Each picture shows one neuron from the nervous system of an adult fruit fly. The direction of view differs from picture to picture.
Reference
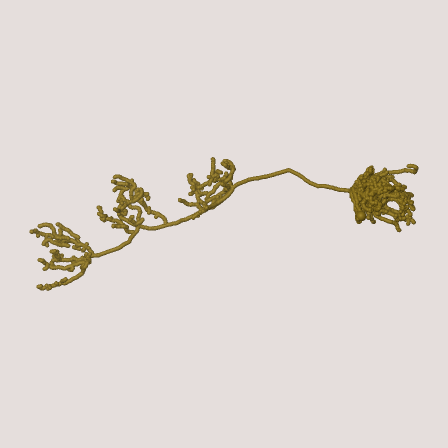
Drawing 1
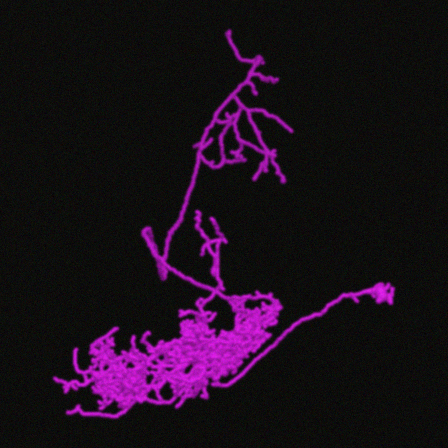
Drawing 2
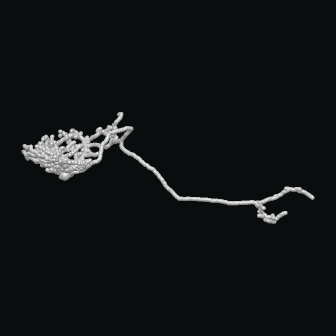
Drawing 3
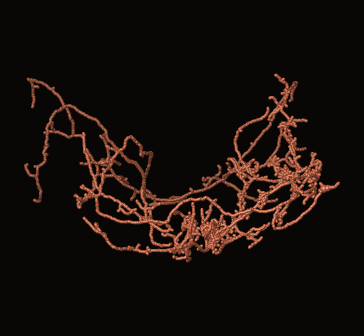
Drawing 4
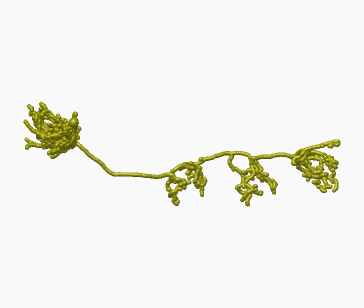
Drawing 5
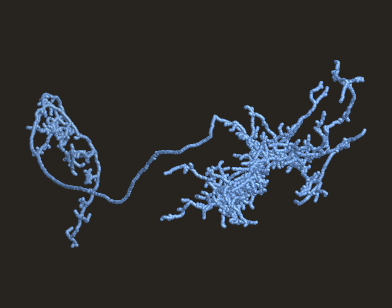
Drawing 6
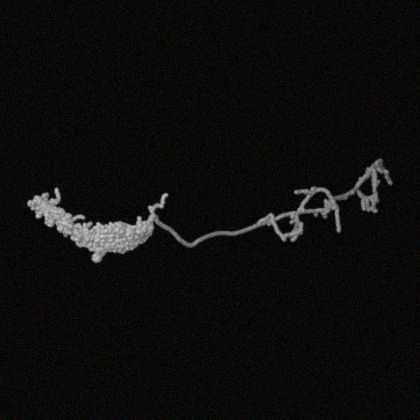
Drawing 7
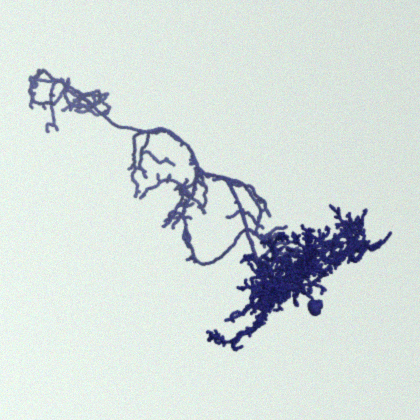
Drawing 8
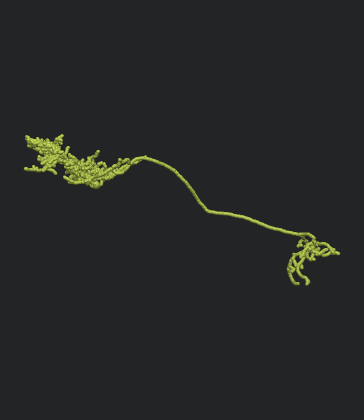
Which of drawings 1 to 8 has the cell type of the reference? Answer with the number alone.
4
